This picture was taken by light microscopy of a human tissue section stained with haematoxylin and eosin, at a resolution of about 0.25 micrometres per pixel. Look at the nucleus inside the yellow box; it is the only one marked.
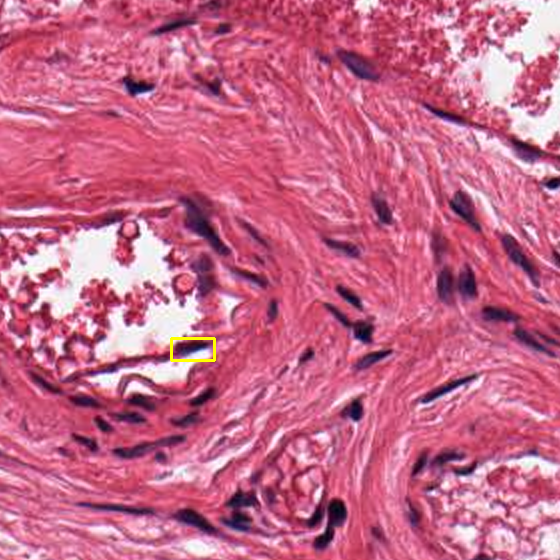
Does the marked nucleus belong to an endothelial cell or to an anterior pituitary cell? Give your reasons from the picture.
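Endothelial cell. The nucleus is thin, elongated and flattened, with its long axis running along the length of the cell. The nucleus is dark and evenly stained throughout. The cytoplasm is a scant, thin pink strip that extends out beyond both ends of the nucleus.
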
